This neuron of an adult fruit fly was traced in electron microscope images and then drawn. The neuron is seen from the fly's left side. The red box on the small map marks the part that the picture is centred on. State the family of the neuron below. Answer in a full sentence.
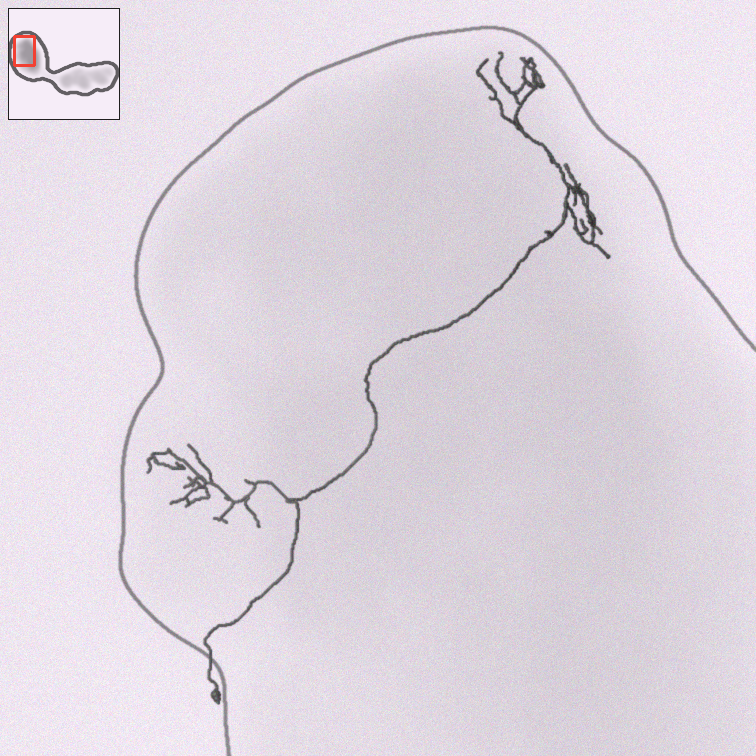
The family is hemilineage ALv1.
